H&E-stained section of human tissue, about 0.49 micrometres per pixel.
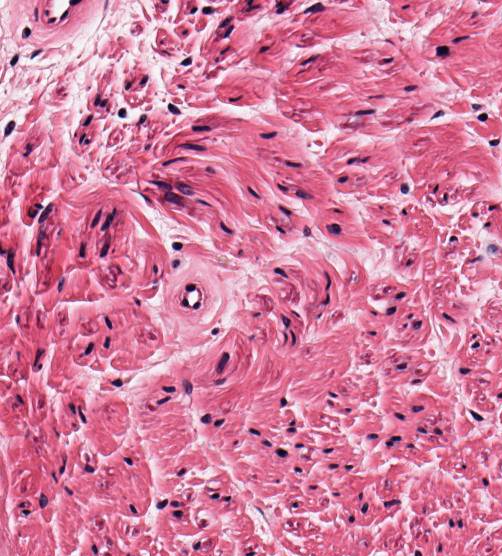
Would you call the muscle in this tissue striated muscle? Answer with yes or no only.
No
